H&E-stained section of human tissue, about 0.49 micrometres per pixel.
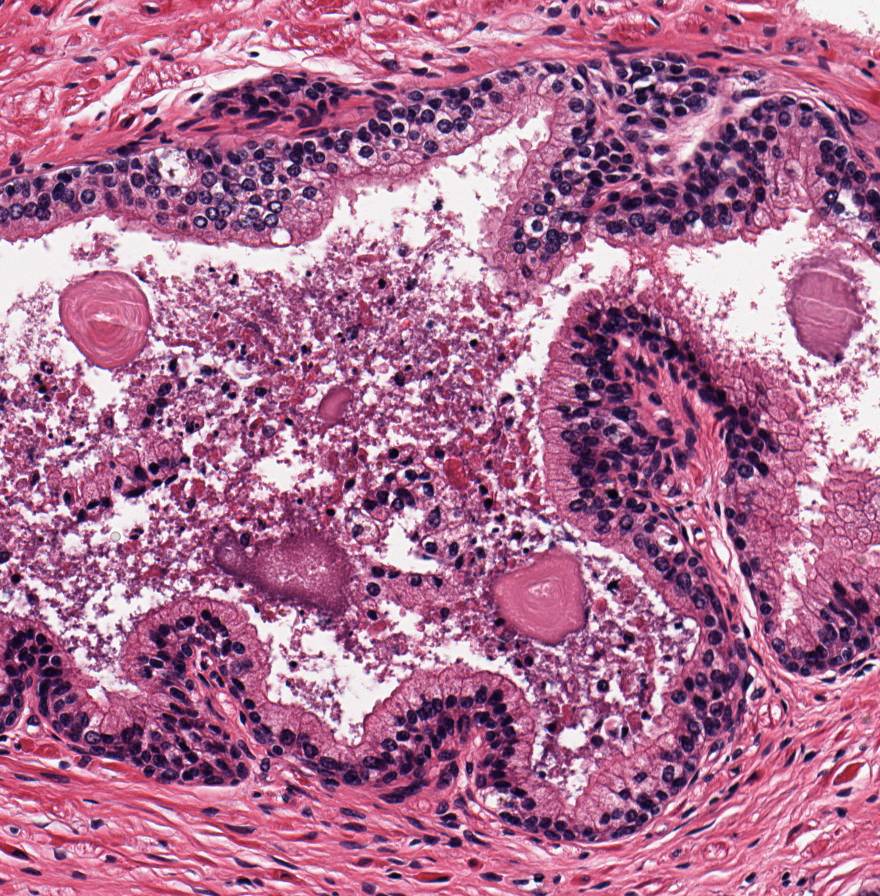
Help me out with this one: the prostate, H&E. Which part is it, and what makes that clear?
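The field shows prostatic gland. Its epithelium lines a large irregular lumen and forms papillary infoldings with thin fibrous cores, the most prominent projecting from the right, and several round, concentrically laminated pink bodies lie free in the lumen.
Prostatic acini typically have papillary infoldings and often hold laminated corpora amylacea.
The remaining lumen holds granular pink-purple debris with scattered dark nuclei.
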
